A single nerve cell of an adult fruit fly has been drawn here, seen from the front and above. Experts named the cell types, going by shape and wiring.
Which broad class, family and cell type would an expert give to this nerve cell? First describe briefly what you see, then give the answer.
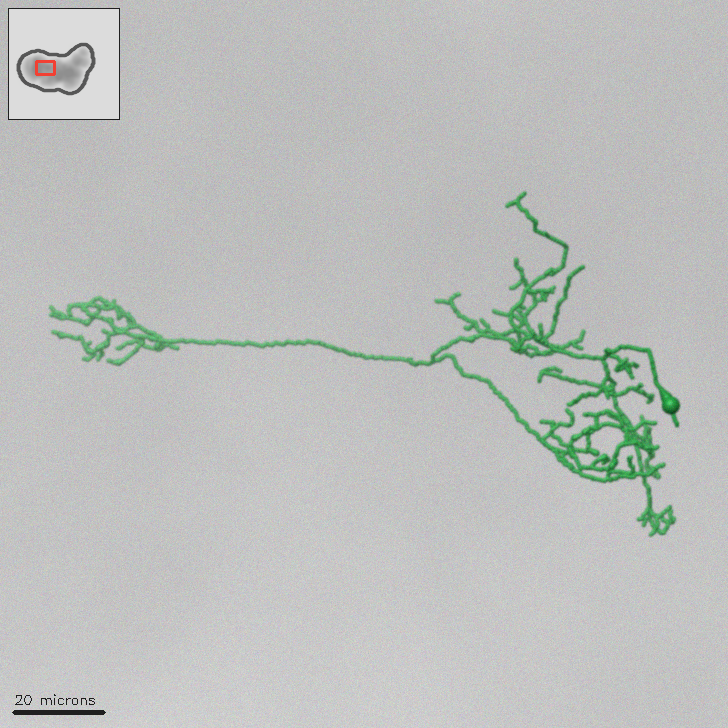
The cell body is on the right of the picture. From left to right in the picture it spans about 140 microns. The picture shows dozens of branch ends. This is a central-brain intrinsic neuron. Its family is called class DAN. It is of cell type PAM13.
